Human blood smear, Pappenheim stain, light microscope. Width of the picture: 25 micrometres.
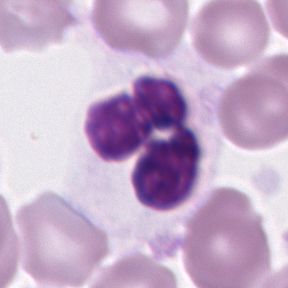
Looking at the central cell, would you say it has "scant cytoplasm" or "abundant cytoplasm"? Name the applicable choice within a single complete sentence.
This cell has a broad area of cytoplasm.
